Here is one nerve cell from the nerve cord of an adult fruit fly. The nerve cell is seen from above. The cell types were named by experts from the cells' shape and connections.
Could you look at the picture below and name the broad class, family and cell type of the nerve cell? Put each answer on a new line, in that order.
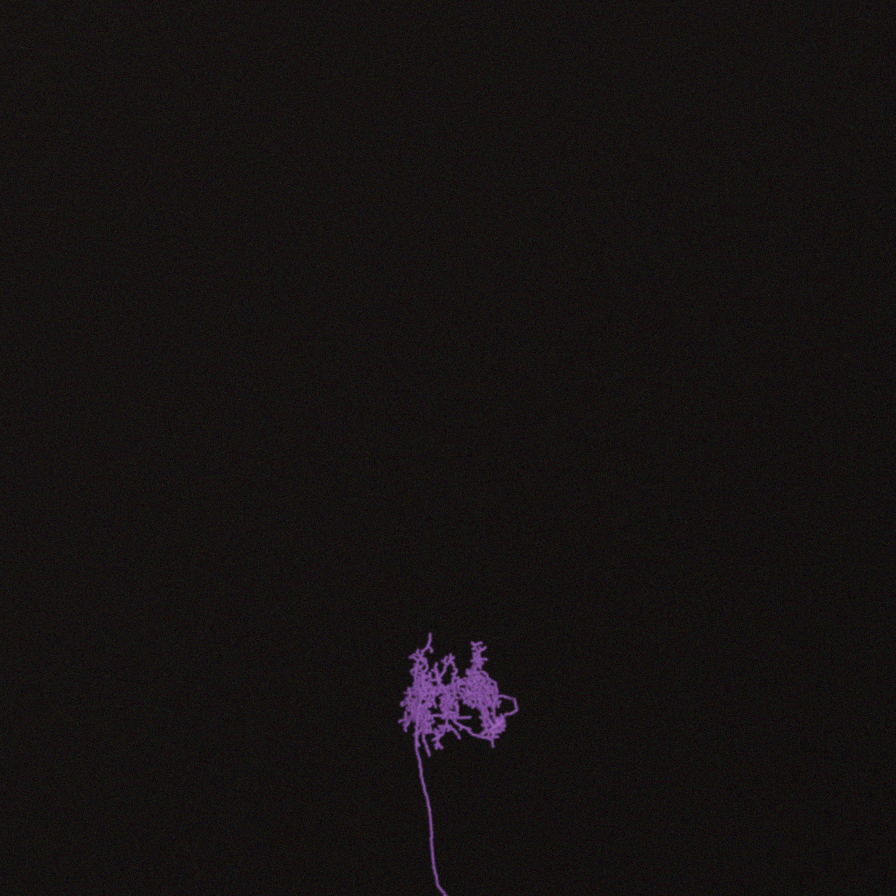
motor neuron of the nerve cord
MNad
MNad06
